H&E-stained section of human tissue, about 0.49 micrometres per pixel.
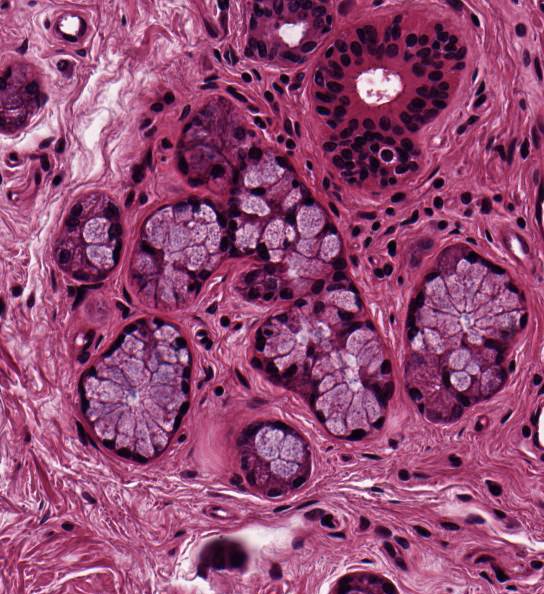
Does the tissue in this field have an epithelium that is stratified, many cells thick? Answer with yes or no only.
Yes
